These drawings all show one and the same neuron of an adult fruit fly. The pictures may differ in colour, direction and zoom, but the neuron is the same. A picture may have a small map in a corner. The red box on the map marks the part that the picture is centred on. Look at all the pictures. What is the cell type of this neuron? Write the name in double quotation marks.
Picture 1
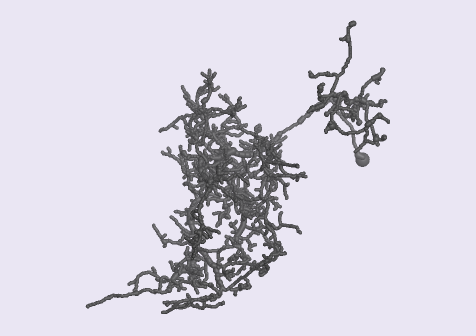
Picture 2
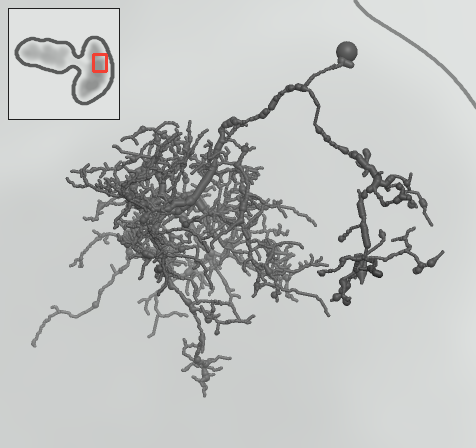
"CB1557"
